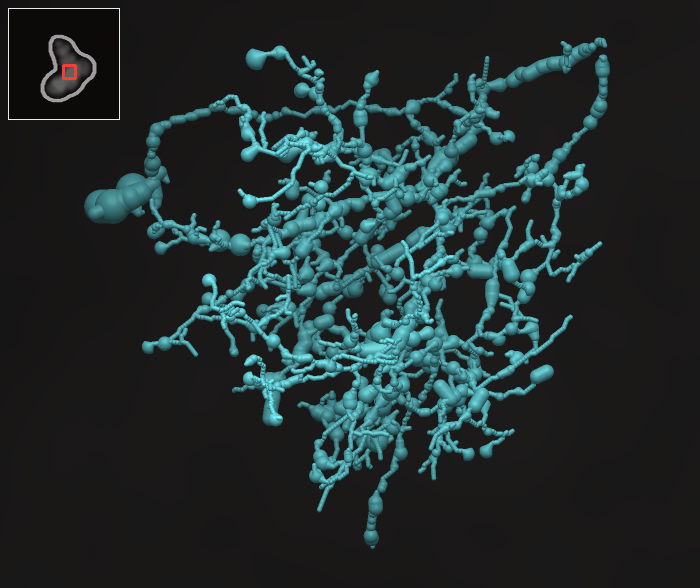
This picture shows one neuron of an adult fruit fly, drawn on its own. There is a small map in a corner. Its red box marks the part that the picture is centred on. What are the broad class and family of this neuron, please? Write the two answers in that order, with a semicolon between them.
nerve-cord intrinsic neuron; hemilineage 01B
